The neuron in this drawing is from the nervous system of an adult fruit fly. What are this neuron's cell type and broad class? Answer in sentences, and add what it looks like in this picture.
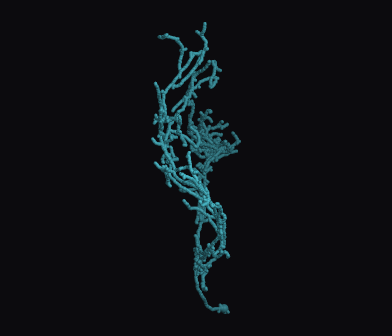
Its cell type is PLP124. Its broad class is central-brain intrinsic neuron. Its cell body lies at the bottom of the picture. In this view it is more than twice as tall as it is wide.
